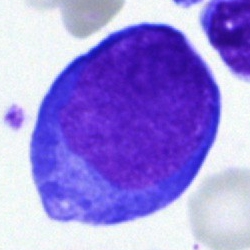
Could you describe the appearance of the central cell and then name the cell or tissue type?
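You'll notice the nucleus pushed off toward the upper right, its chromatin finely granular and evenly spread. The cytoplasm takes a deep blue stain, apart from a paler area beside the nucleus at the lower left. So this one's a proerythroblast.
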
